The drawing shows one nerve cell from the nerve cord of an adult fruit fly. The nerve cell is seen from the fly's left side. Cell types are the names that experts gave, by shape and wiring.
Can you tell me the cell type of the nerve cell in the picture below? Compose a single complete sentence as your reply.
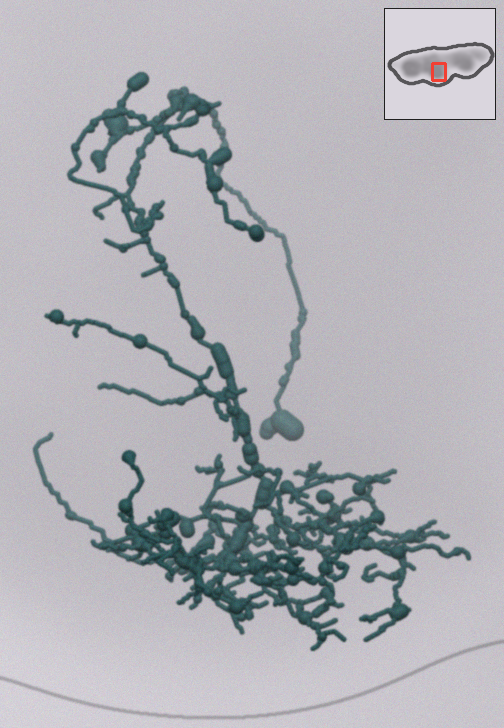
To the cell type IN12B065 belongs this nerve cell.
